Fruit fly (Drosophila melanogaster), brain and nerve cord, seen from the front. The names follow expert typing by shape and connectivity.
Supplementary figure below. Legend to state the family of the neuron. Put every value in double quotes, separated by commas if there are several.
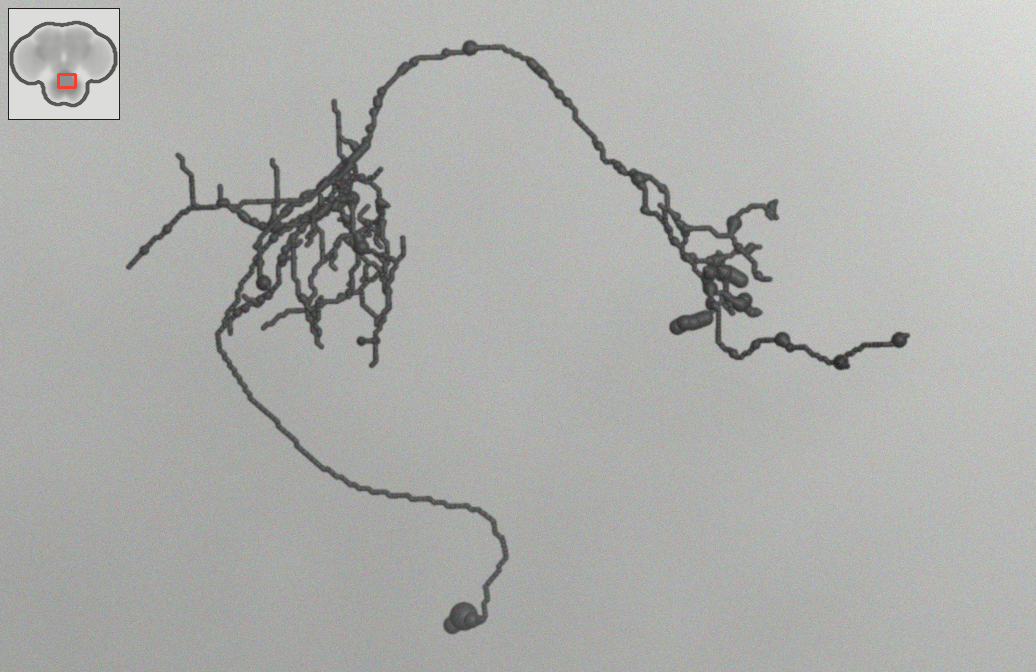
"hemilineage 06A"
